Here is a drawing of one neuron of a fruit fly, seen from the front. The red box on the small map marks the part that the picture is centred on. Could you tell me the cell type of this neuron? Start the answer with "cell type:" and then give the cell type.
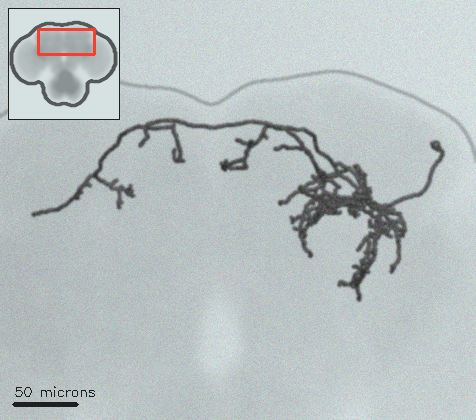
cell type: AVLP703m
